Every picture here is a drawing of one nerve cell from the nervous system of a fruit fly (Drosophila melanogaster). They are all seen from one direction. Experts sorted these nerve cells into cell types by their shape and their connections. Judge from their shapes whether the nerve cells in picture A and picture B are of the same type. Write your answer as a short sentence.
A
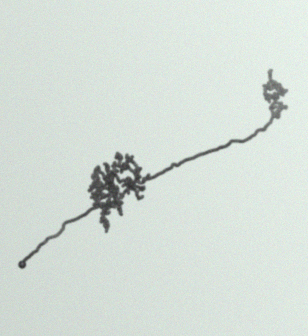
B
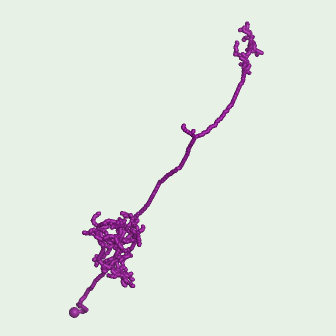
They are of the same cell type.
